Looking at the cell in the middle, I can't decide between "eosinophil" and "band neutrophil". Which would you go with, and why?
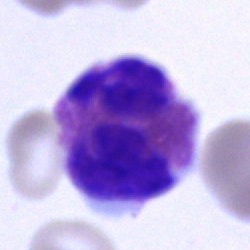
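Eosinophil, rather than band neutrophil. The nucleus is split into lobes, one above and one below.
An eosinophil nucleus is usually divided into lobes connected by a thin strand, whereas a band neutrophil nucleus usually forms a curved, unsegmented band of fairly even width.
The cytoplasm is pinkish-violet with a speckled, granular texture. The nuclear chromatin is dark purple and dense.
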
